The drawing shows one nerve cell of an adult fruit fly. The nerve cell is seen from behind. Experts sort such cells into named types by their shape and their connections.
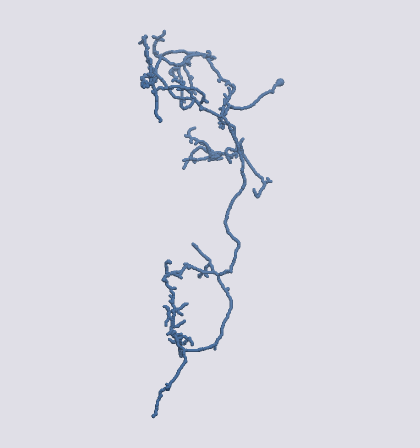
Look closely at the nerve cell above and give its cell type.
CRE015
